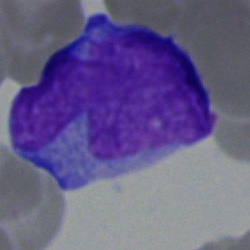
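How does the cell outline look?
Irregular, with small bumps along its upper margin.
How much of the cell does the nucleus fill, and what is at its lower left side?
Most of it, and there a wedge-shaped notch lets the cytoplasm reach in.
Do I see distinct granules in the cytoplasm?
No, I see none.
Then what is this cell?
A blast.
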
